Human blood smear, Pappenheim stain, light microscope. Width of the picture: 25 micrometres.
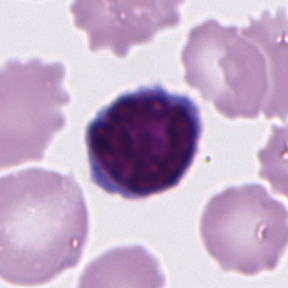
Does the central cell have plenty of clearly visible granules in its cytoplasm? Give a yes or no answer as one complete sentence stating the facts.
No, the cell shows no granules in its cytoplasm.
